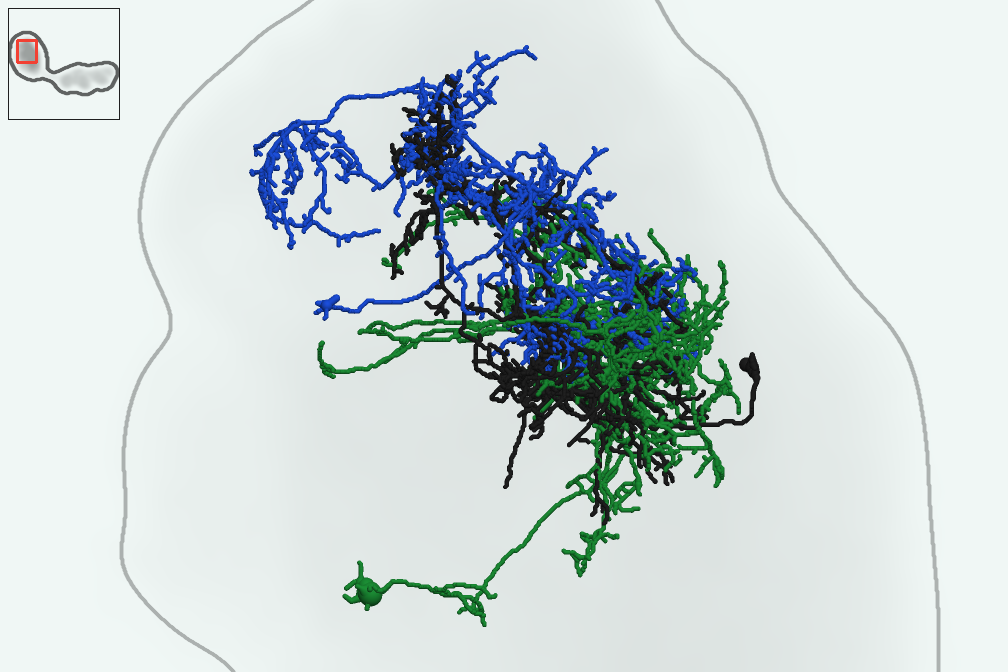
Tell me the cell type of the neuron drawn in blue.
AOTU009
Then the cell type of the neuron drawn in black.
CL263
